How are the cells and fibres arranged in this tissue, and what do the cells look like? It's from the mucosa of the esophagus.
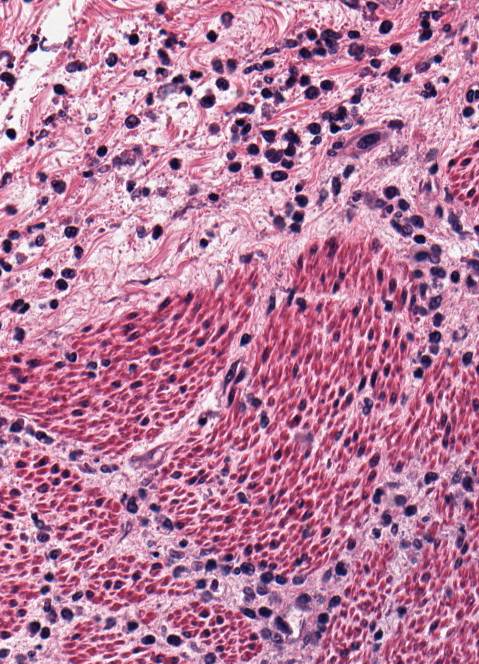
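Layout checked: smooth muscle bundles fill the lower two-thirds, loose connective tissue the upper third. Connective tissue checked: loose and pale, its thin wavy collagen fibres widely separated. Epithelium: none anywhere in the field. Fat cells: none present.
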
